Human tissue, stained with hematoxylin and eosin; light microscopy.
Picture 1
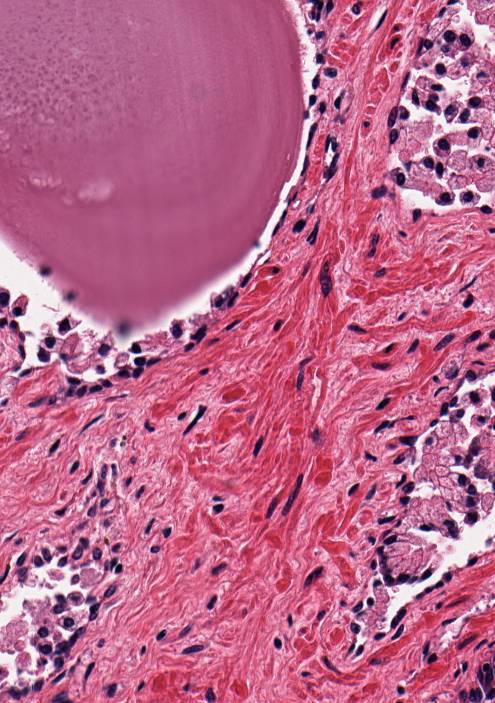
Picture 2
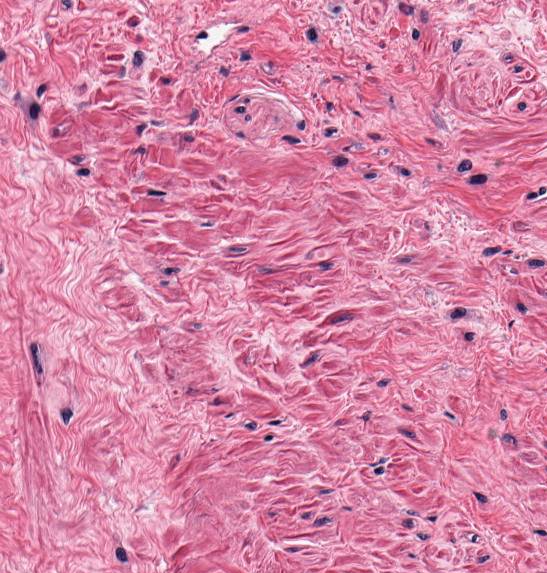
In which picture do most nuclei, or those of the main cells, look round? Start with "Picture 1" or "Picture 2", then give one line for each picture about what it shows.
Picture 1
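What picture 1 shows: Clusters of epithelial cells at the right edge and lower left have pale pink, finely granular to foamy cytoplasm and small round dark nuclei.
What picture 2 shows: The nuclei are dark, mostly elongated or spindle-shaped, and scattered singly.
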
